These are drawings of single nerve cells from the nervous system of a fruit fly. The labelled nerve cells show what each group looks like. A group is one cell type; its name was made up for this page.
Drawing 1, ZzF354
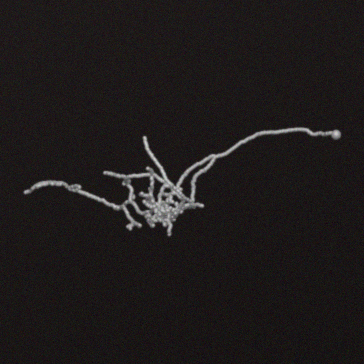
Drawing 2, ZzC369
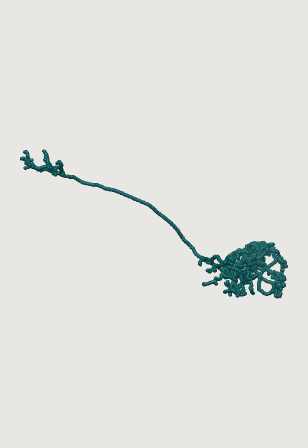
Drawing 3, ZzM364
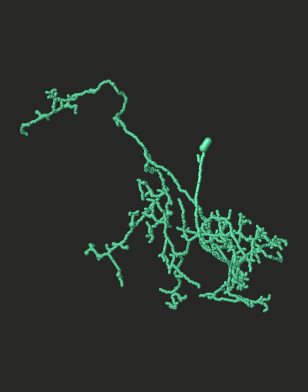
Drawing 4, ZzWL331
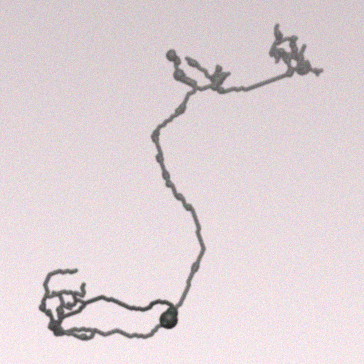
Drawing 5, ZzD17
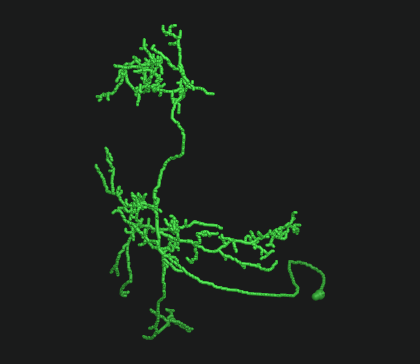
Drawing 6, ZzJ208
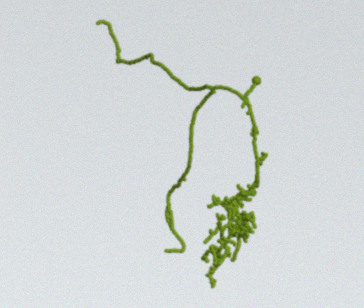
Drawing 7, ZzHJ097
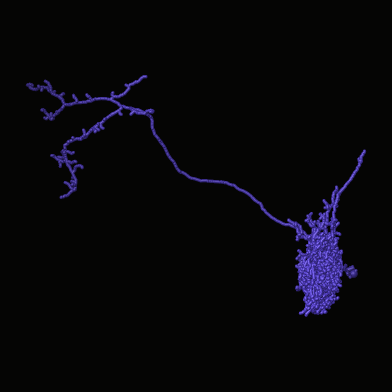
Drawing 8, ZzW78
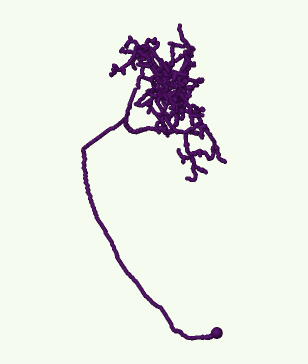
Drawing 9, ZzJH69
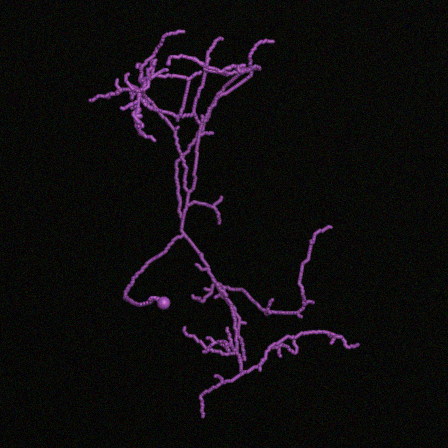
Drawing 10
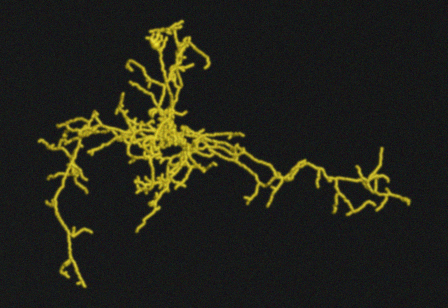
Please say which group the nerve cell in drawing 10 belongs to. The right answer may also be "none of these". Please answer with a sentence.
It belongs to none of these.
